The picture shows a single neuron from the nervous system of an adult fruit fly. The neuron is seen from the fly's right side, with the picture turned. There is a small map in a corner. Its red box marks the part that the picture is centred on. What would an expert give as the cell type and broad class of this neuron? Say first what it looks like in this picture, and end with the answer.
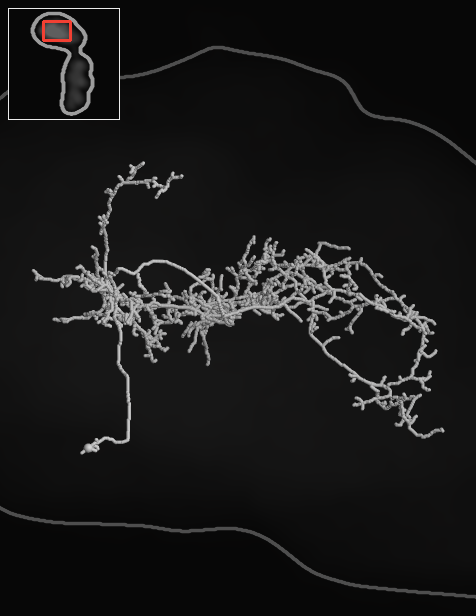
The cell body is at the lower left of the picture. In this view it is wider than it is tall. It is of cell type CL264. This is a central-brain intrinsic neuron.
